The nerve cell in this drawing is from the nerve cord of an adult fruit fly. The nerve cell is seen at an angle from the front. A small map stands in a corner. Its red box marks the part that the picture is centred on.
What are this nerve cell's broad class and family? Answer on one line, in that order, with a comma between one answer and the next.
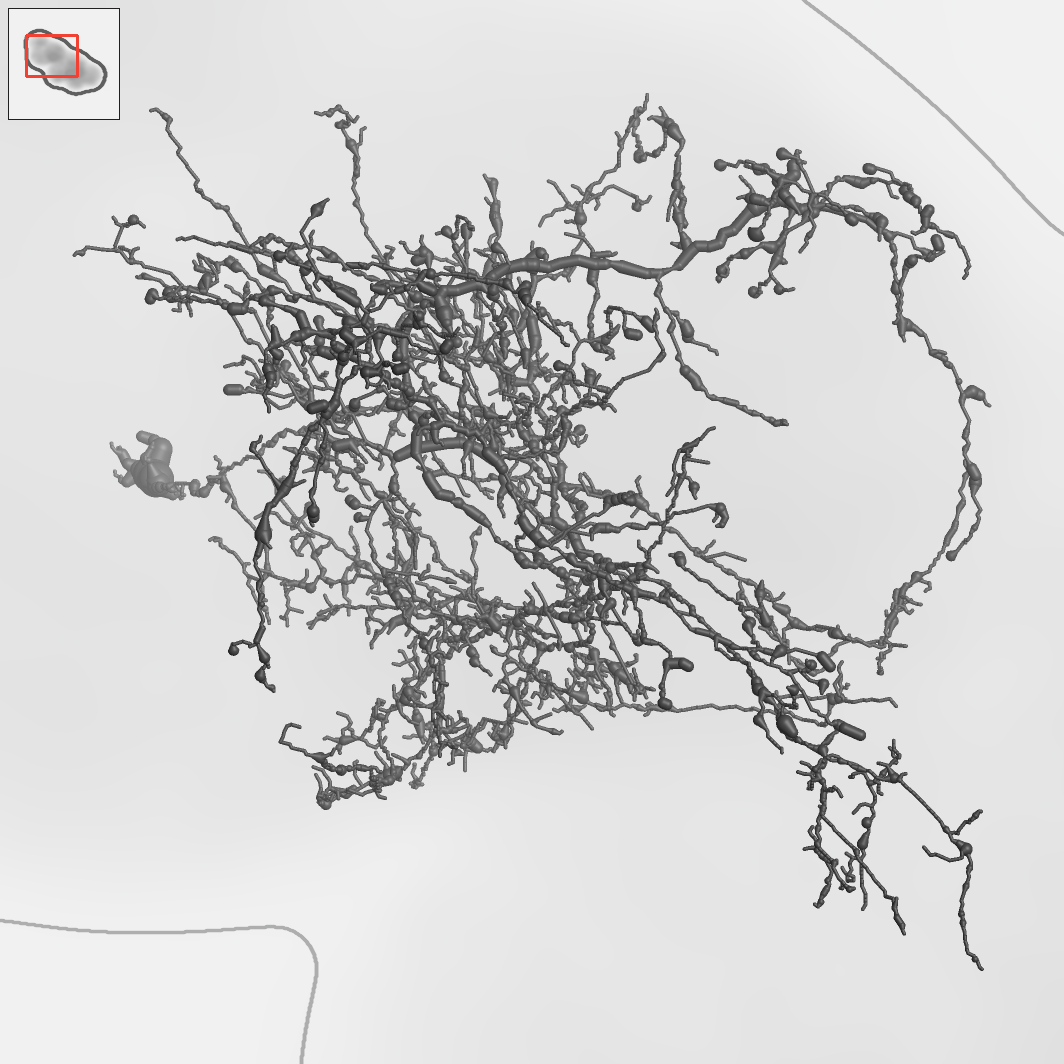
nerve-cord intrinsic neuron, hemilineage 05B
